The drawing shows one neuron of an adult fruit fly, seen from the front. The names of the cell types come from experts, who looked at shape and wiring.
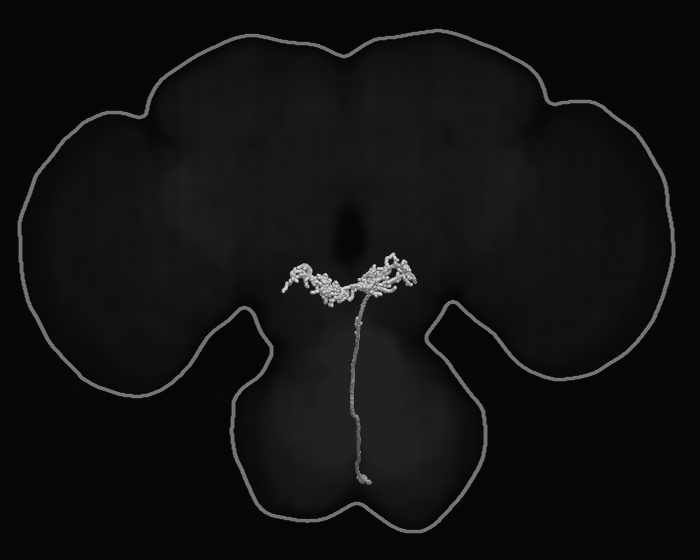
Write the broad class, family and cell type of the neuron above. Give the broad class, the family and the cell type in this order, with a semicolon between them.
ascending neuron; hemilineage 27X; AN27X020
